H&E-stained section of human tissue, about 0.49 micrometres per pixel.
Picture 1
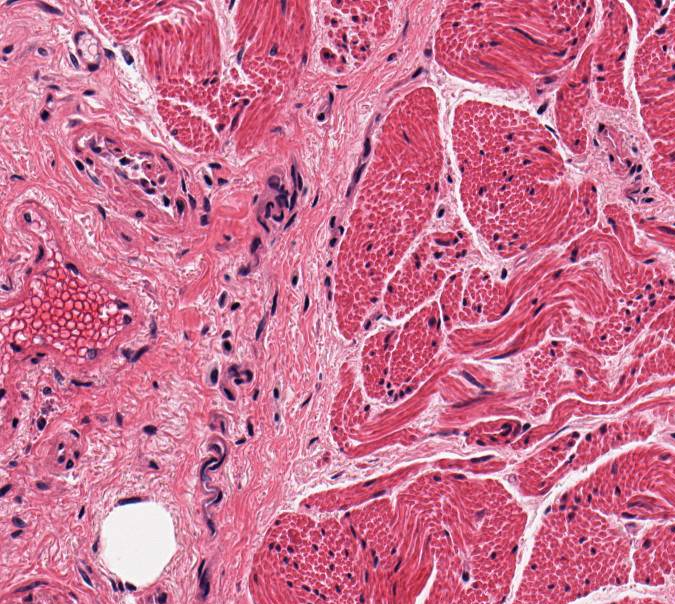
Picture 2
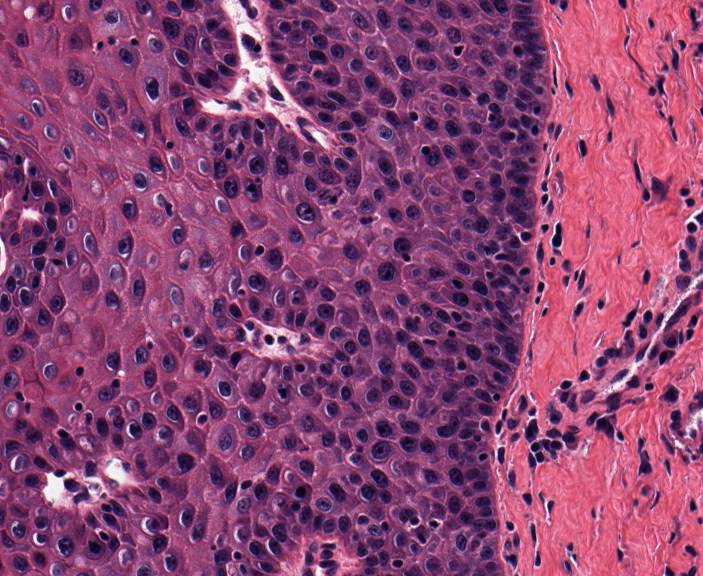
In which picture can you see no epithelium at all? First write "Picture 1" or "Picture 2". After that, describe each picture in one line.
Picture 1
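Picture 1: No epithelium is present anywhere in the field.
Picture 2: Stratified squamous epithelium fills the left and centre of the field, with stroma forming a strip along the right edge.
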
